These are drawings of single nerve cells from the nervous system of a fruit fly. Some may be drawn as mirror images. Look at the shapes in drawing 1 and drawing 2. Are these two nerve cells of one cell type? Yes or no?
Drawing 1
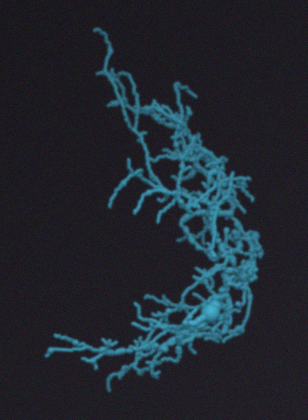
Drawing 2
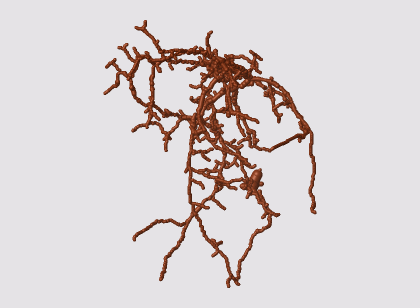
yes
